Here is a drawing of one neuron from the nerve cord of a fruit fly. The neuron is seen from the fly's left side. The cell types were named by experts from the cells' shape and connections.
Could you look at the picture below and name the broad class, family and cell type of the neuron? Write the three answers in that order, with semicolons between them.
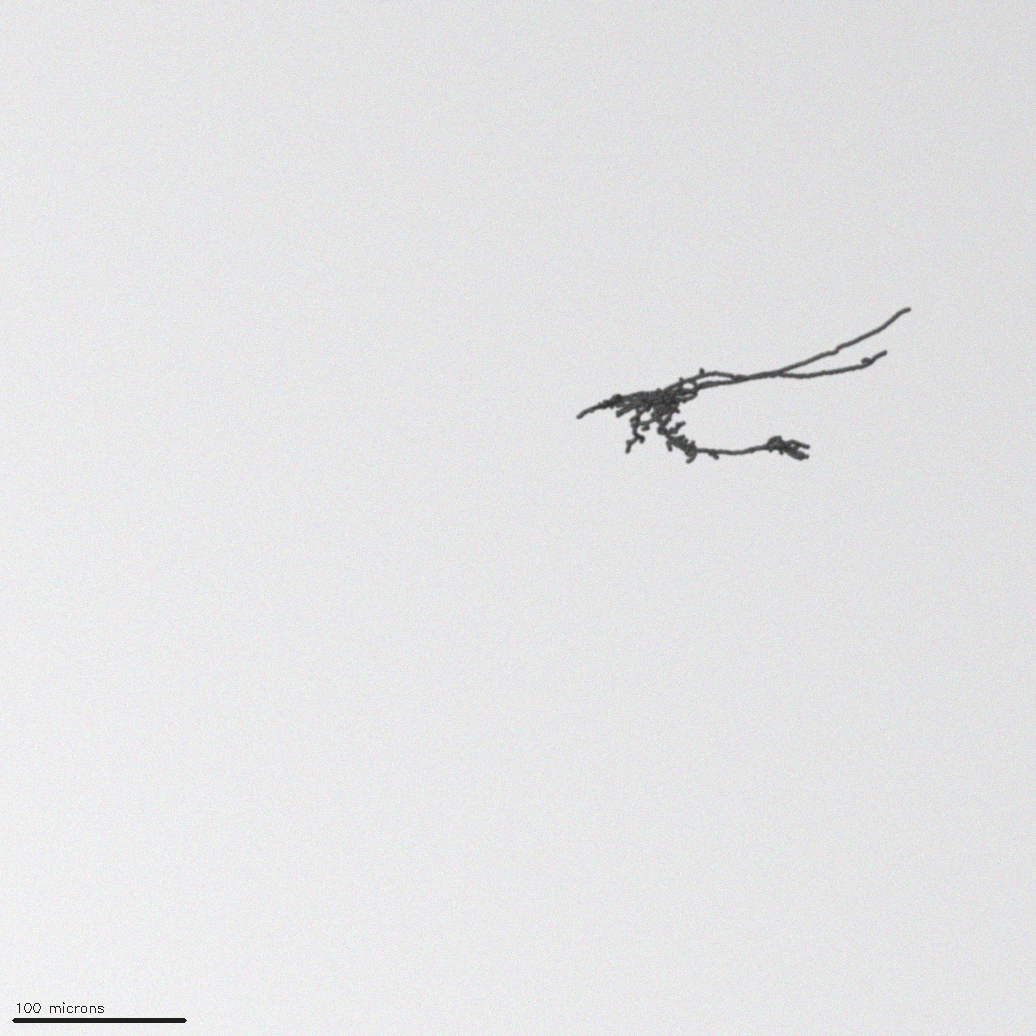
efferent neuron of the nerve cord; hemilineage 00B; EN00B024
